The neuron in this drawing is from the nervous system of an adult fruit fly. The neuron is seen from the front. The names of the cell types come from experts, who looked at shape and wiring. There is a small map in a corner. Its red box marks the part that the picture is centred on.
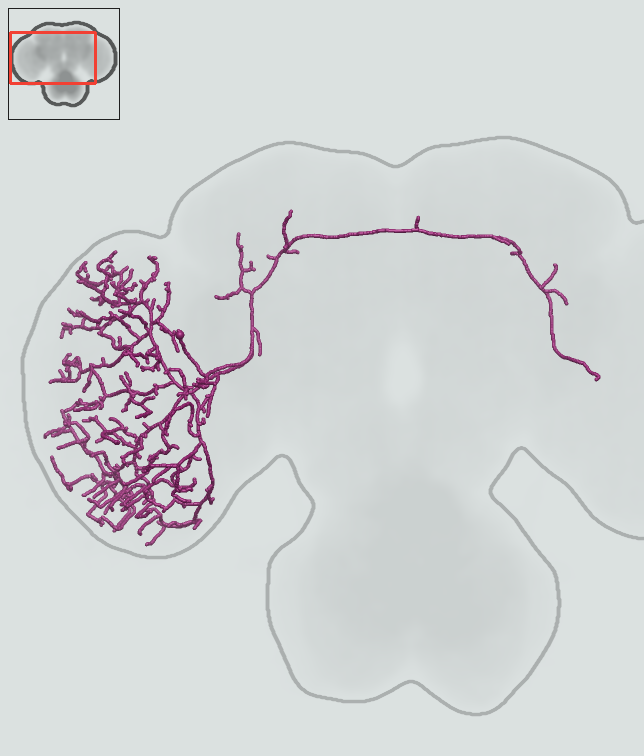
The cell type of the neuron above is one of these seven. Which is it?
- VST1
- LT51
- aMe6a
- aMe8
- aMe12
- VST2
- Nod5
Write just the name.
aMe12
